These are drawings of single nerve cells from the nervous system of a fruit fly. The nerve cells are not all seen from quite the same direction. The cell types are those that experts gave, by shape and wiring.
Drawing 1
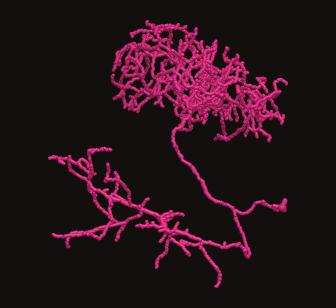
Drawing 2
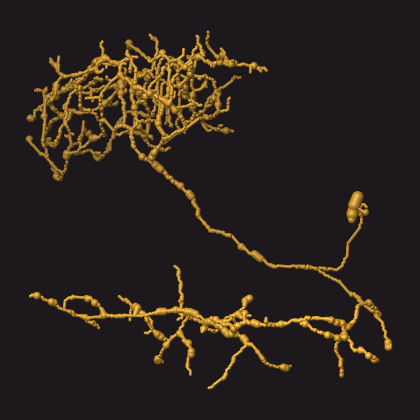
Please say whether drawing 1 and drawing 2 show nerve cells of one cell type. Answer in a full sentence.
They are of the same cell type.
